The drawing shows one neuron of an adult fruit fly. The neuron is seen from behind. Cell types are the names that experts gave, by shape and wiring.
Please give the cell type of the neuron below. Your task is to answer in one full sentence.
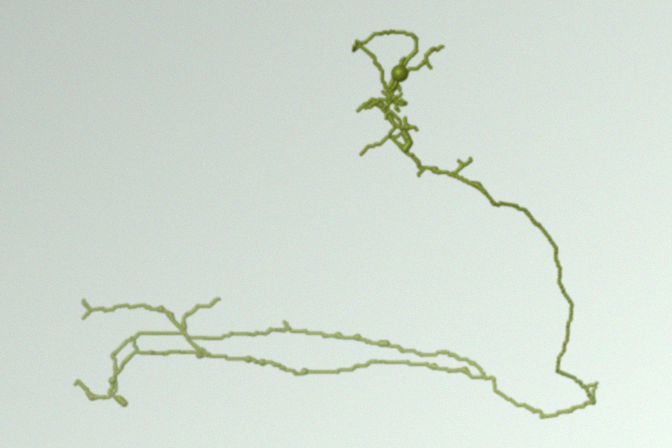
A cell of type KCg-m is what this neuron is.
